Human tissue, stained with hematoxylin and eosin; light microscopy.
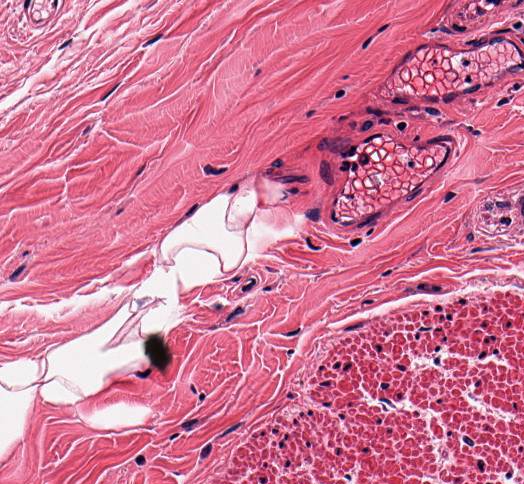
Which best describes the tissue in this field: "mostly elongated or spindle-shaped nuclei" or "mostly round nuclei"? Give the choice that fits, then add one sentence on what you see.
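Mostly elongated or spindle-shaped nuclei. Sparse, dark, elongated spindle-shaped nuclei lie scattered between the collagen fibres.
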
